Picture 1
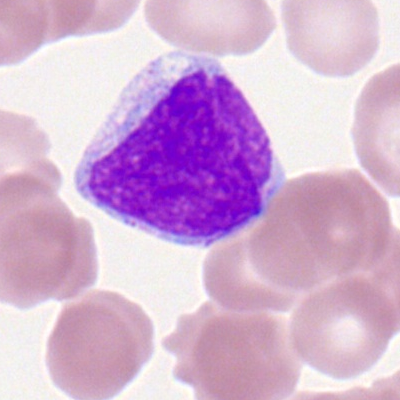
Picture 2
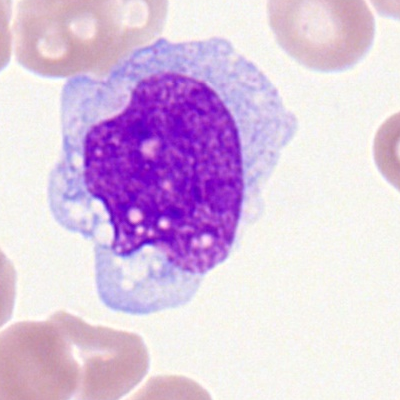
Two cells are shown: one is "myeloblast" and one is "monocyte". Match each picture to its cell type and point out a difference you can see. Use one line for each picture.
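Picture 1 – myeloblast. No vacuoles are seen in the cytoplasm.
Picture 2 – monocyte. Several small clear vacuoles lie in the cytoplasm at the lower left of the nucleus.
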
